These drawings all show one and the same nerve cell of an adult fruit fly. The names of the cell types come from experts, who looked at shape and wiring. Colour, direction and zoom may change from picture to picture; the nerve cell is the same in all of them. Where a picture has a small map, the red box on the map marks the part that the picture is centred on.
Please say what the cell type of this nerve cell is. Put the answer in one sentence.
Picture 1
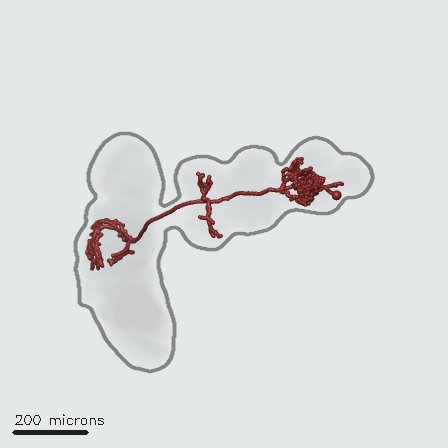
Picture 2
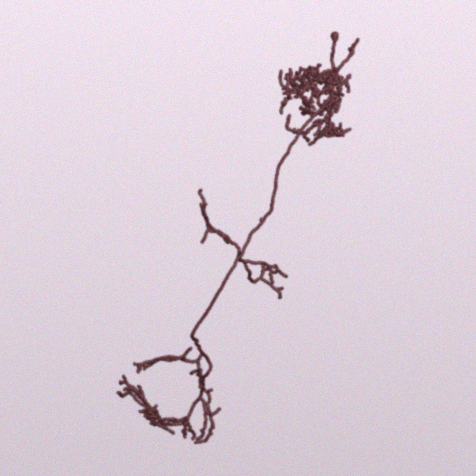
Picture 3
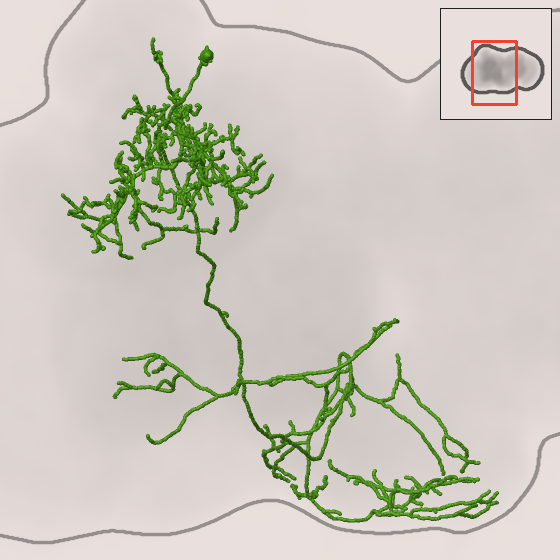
The cell type is ANXXX071.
